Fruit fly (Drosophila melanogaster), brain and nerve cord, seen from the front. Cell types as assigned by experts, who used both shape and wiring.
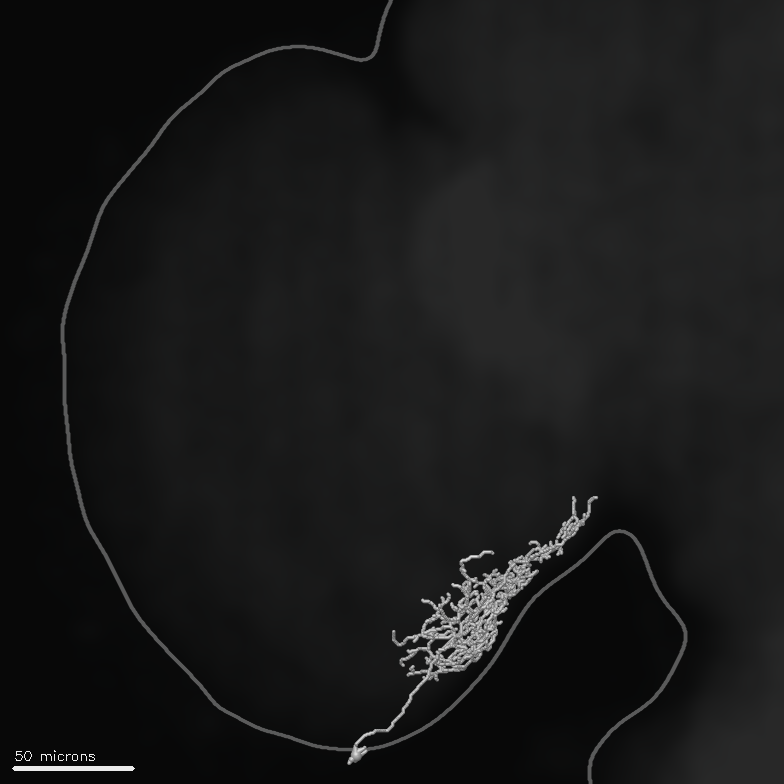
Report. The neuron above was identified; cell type: TmY16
